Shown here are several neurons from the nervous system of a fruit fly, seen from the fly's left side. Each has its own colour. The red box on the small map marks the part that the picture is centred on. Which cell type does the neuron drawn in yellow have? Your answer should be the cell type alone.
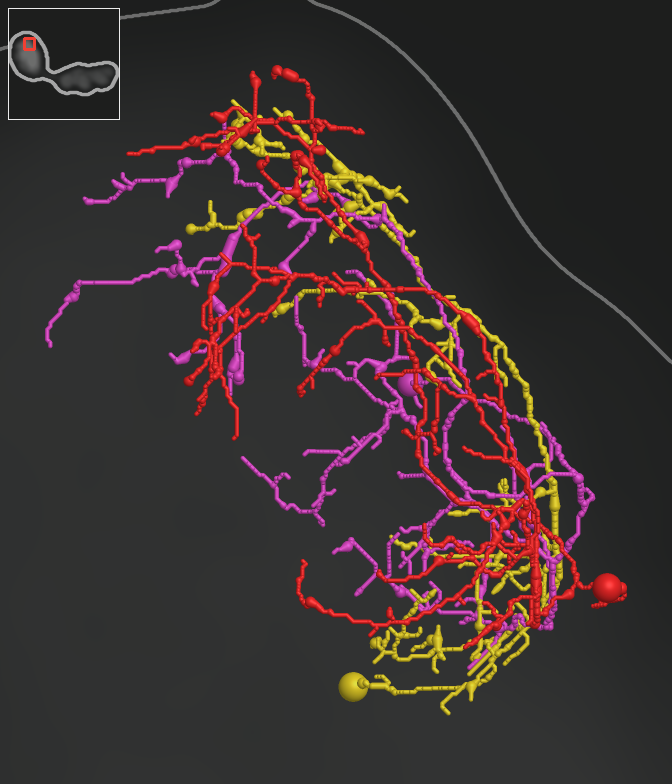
CB1687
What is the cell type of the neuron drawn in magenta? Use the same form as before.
LHPV5h4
